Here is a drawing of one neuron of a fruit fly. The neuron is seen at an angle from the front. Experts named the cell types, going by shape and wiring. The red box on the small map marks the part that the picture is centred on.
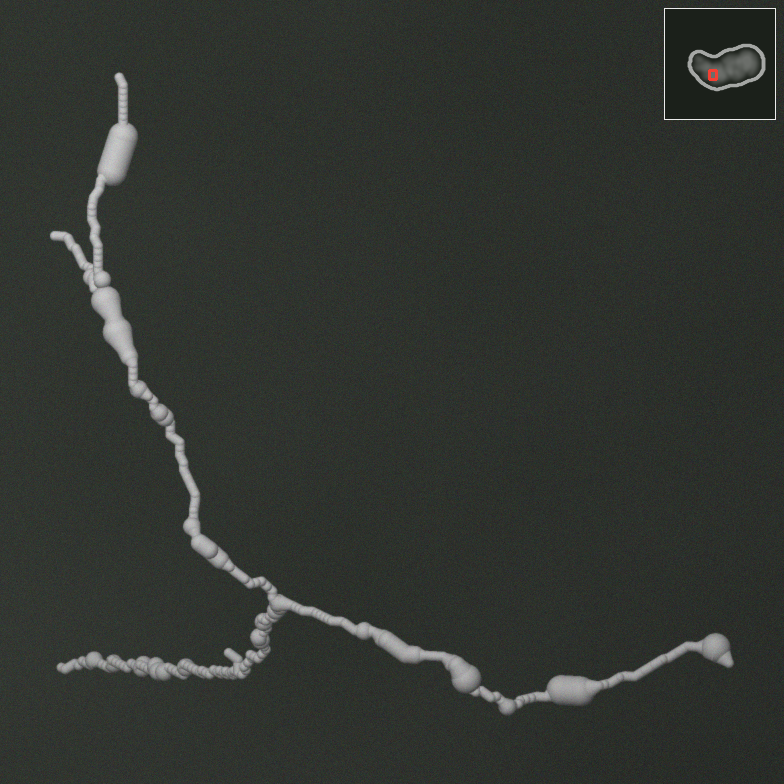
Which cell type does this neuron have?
SNpp50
